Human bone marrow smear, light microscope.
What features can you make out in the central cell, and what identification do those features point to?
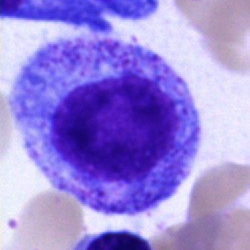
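The chromatin here stains deep purple and looks dense. On every side of the nucleus there's a moderately broad rim of blue cytoplasm, with fine reddish-purple granules scattered all through it. No distinct vacuoles in that cytoplasm. This one's a promyelocyte.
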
